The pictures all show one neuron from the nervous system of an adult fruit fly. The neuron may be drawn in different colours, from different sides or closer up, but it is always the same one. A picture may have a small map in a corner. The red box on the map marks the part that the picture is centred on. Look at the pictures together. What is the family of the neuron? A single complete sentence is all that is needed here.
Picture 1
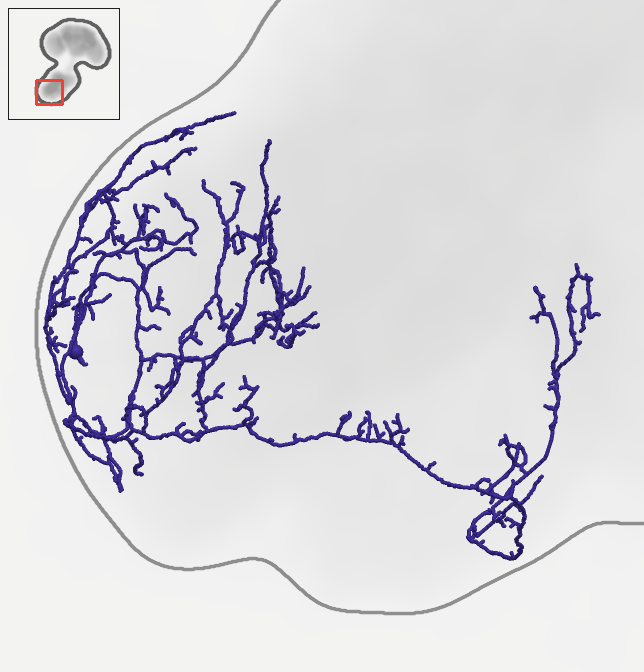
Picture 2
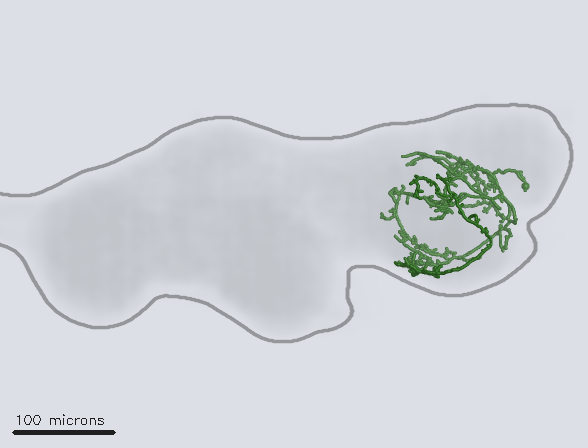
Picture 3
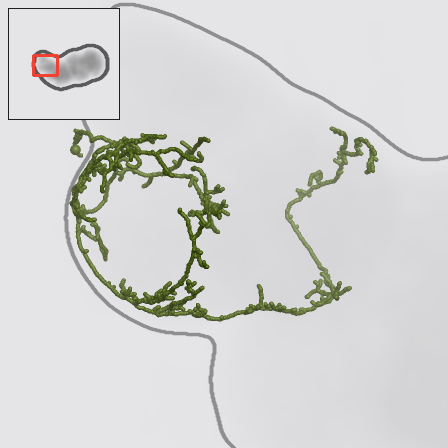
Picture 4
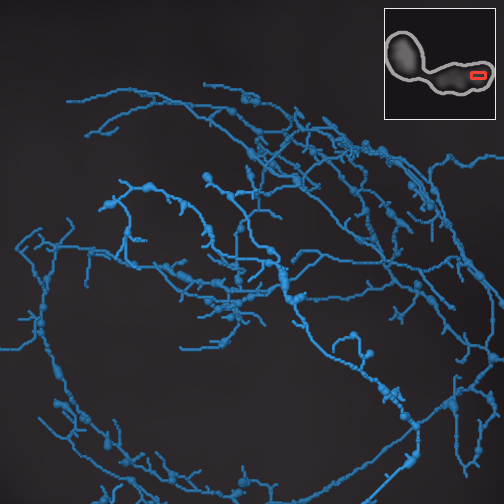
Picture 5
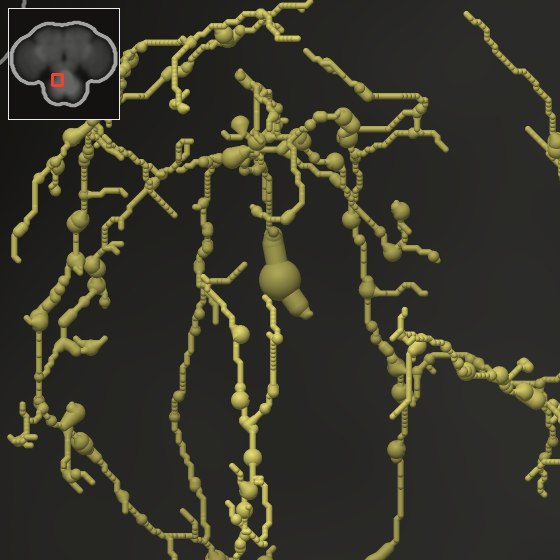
This neuron belongs to the family hemilineage 19A.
